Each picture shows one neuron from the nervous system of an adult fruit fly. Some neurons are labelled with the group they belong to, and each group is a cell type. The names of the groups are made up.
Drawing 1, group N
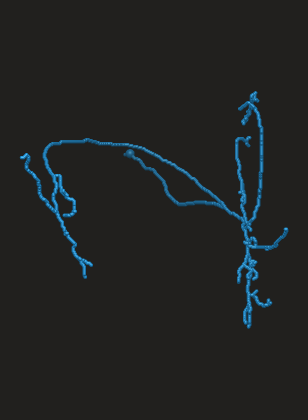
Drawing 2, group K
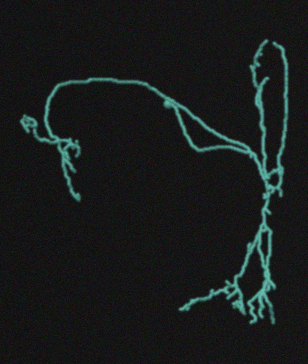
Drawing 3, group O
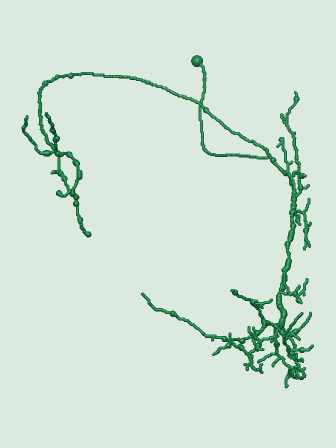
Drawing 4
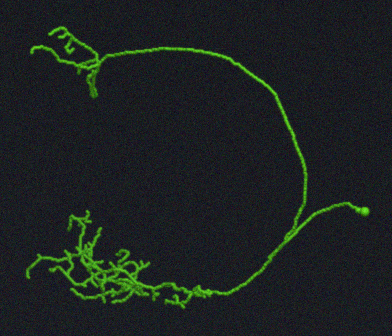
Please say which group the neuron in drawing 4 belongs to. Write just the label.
group O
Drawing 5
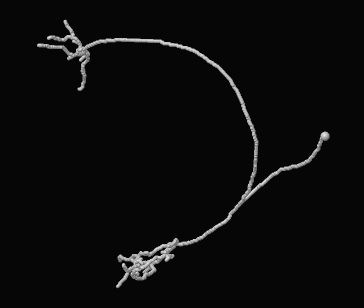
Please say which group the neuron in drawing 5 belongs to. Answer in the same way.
group N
